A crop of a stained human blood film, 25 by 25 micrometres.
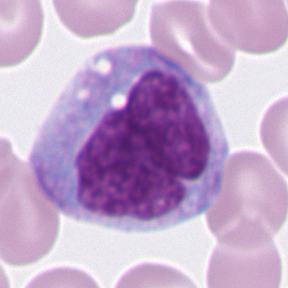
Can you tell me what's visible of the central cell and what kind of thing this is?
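Look first at the outline: it is smooth, with no surface projections. Now turn to the nucleus, which is irregular, its outline folded and indented, and notice that no nucleoli are visible in it. In the upper left part of the cytoplasm you can find a few small clear vacuoles. What you are looking at is a monocyte.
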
